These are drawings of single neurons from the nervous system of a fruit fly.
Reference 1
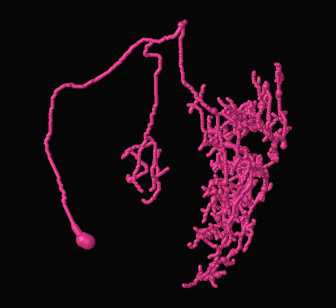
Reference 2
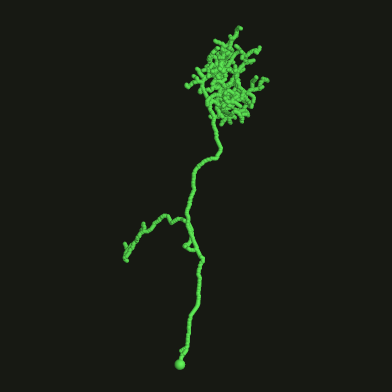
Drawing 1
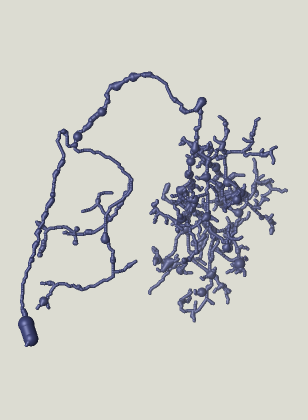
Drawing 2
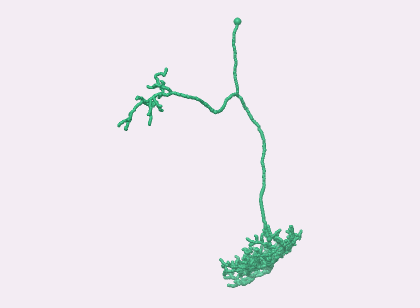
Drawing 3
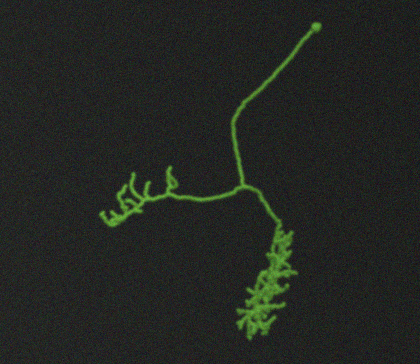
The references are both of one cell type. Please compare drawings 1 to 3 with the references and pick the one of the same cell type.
1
